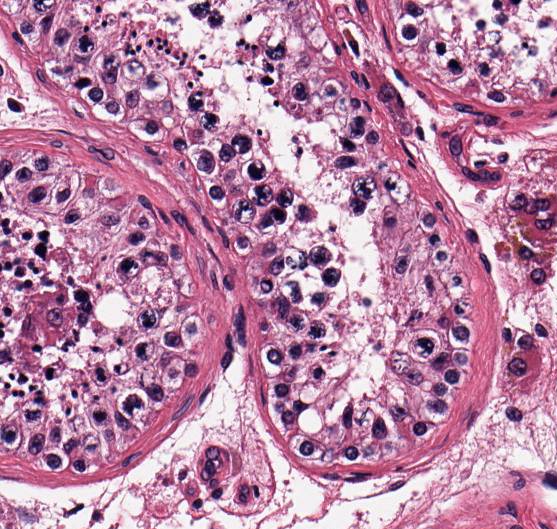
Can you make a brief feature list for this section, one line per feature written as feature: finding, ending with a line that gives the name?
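Tubules: closely packed, rounded, cut across; largest left and centre.
Lining: many layers of rounded cells, not a single layer.
Cells: many large and rounded; big round nuclei, coarse clumped chromatin, pale cytoplasm.
Between tubules: small cell cluster, right edge, golden-brown granular pigment.
Name: testis.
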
